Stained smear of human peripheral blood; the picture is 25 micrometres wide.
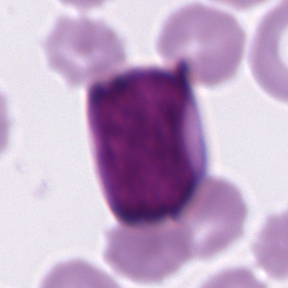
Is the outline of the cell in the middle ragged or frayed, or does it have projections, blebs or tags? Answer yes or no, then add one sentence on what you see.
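Yes. A small dark knob juts out from the top right corner of the cell.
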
